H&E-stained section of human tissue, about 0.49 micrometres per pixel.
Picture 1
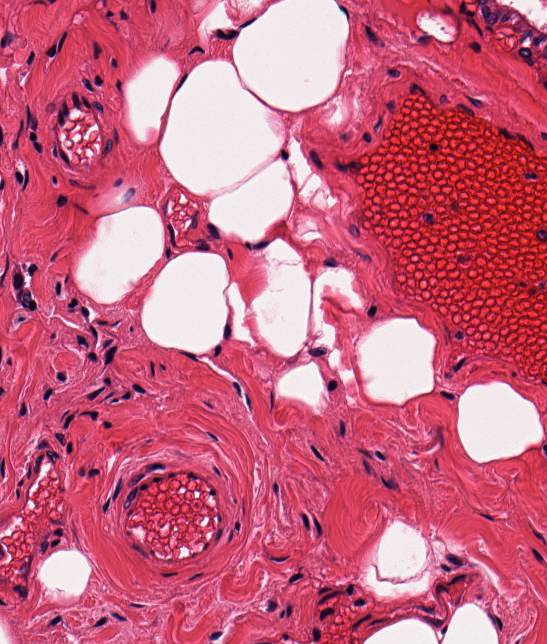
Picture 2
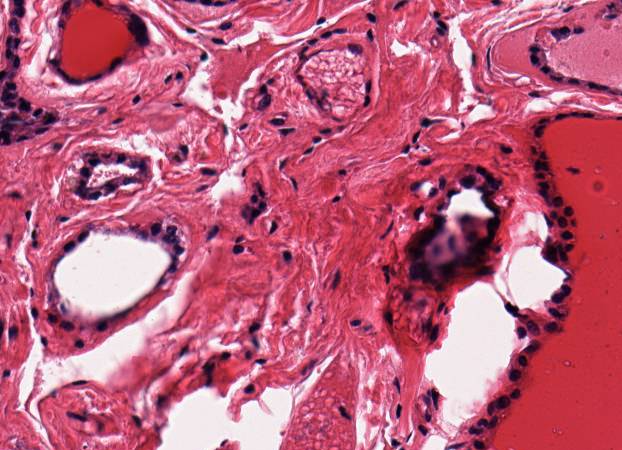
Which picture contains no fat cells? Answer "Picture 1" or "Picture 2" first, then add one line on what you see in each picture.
Picture 2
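Picture 1: A cluster of empty, rounded-to-polygonal fat cells runs through the centre of the field from the top edge down towards the right.
Picture 2: No fat cells are present in the field.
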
